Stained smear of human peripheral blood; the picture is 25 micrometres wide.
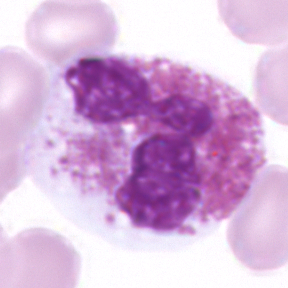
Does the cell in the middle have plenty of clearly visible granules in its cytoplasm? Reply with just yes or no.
Yes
